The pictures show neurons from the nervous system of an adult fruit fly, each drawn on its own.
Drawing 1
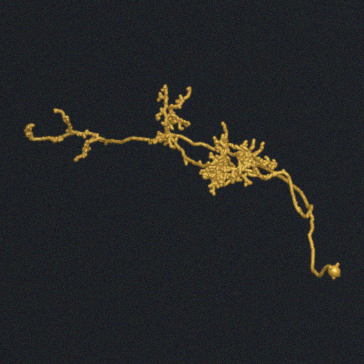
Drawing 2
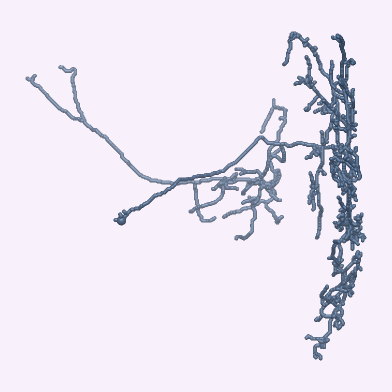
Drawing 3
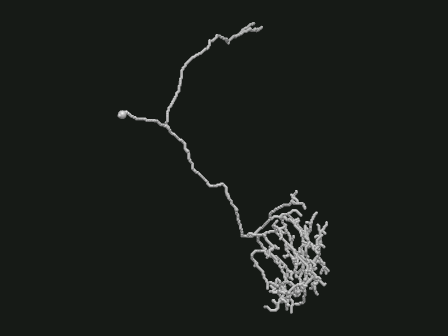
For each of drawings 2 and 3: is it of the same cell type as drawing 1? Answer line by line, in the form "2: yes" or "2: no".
2: no
3: no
